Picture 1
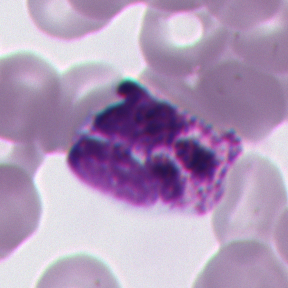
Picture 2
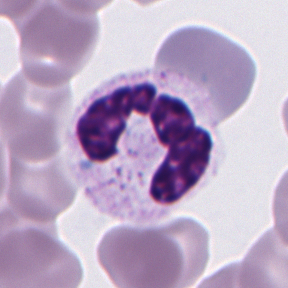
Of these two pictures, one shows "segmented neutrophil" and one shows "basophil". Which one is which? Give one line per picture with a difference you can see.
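In picture 1 we see a basophil: A scant pale lilac rim with a ragged edge is seen mainly along the right side.
In picture 2 we see a segmented neutrophil: The cytoplasm is plentiful and pale pinkish-lilac.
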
